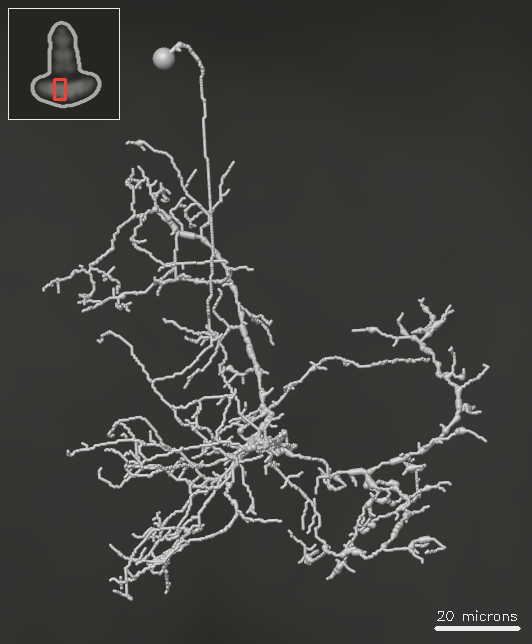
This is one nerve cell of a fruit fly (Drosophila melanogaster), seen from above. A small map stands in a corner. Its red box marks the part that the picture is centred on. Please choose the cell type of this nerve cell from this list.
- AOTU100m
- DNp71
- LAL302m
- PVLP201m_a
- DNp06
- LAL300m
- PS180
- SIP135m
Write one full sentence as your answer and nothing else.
The type of this nerve cell is the cell type LAL300m.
